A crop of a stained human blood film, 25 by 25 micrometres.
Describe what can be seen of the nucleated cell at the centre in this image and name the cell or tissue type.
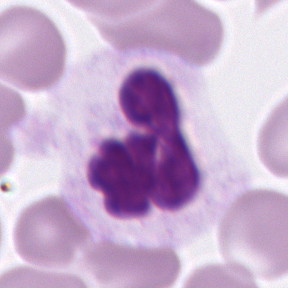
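Chromatin dense, dark purple, coarsely clumped; no nucleoli visible. Cytoplasm abundant and pale lilac-pink, with fine, faint violet-pink granules spread throughout. Segmented neutrophil.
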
